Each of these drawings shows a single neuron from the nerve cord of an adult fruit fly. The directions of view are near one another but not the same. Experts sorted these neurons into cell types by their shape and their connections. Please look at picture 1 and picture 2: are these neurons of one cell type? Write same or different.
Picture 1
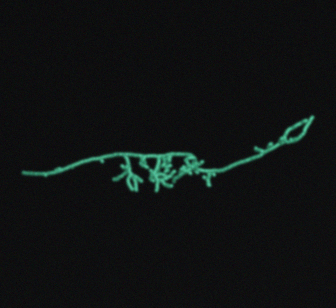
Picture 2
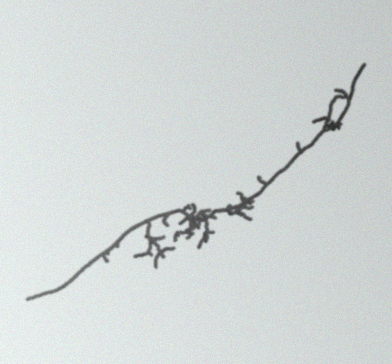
same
